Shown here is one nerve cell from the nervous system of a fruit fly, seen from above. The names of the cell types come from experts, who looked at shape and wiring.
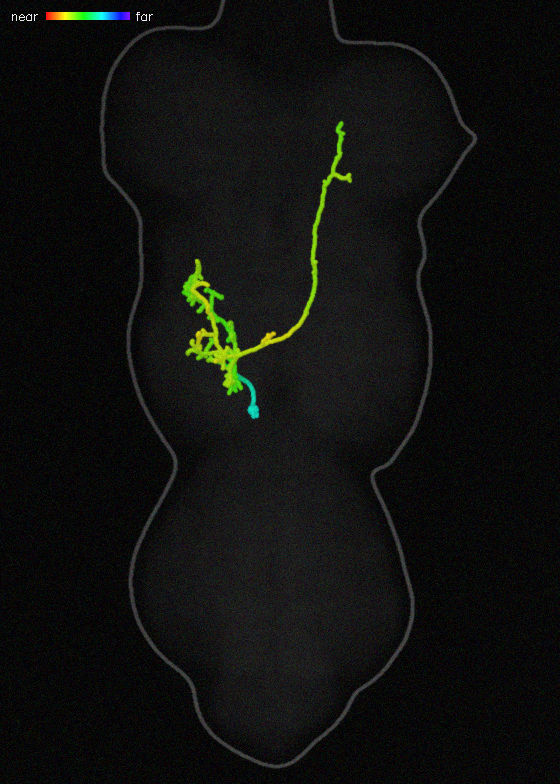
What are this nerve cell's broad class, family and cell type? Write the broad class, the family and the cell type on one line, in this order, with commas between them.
nerve-cord intrinsic neuron, hemilineage 06A, IN06A032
